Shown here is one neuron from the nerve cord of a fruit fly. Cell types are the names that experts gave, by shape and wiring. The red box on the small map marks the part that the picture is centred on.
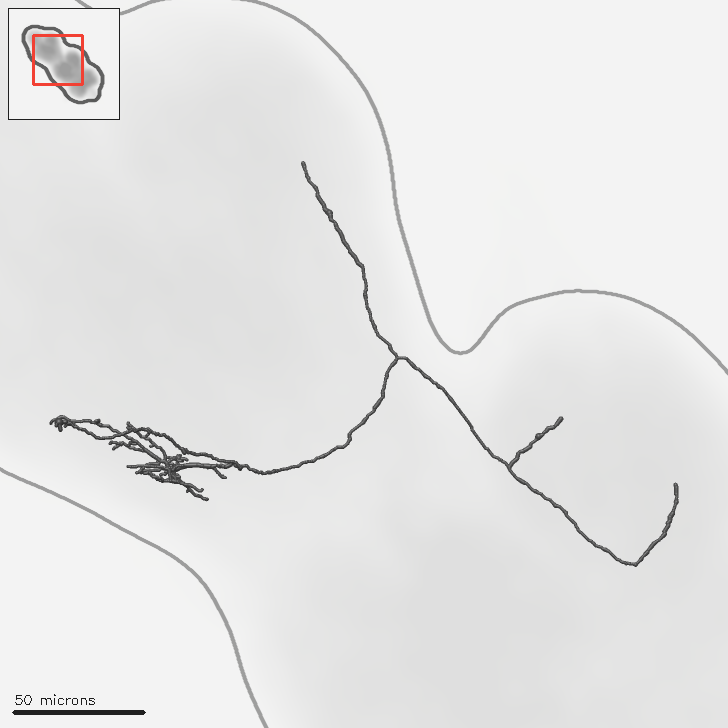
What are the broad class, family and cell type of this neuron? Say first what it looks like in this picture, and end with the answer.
By the scale bar it is about 250 microns wide in this view. In this view it is wider than it is tall. Its broad class is nerve-cord intrinsic neuron. Its family is hemilineage 08B. It is of cell type IN08B076.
